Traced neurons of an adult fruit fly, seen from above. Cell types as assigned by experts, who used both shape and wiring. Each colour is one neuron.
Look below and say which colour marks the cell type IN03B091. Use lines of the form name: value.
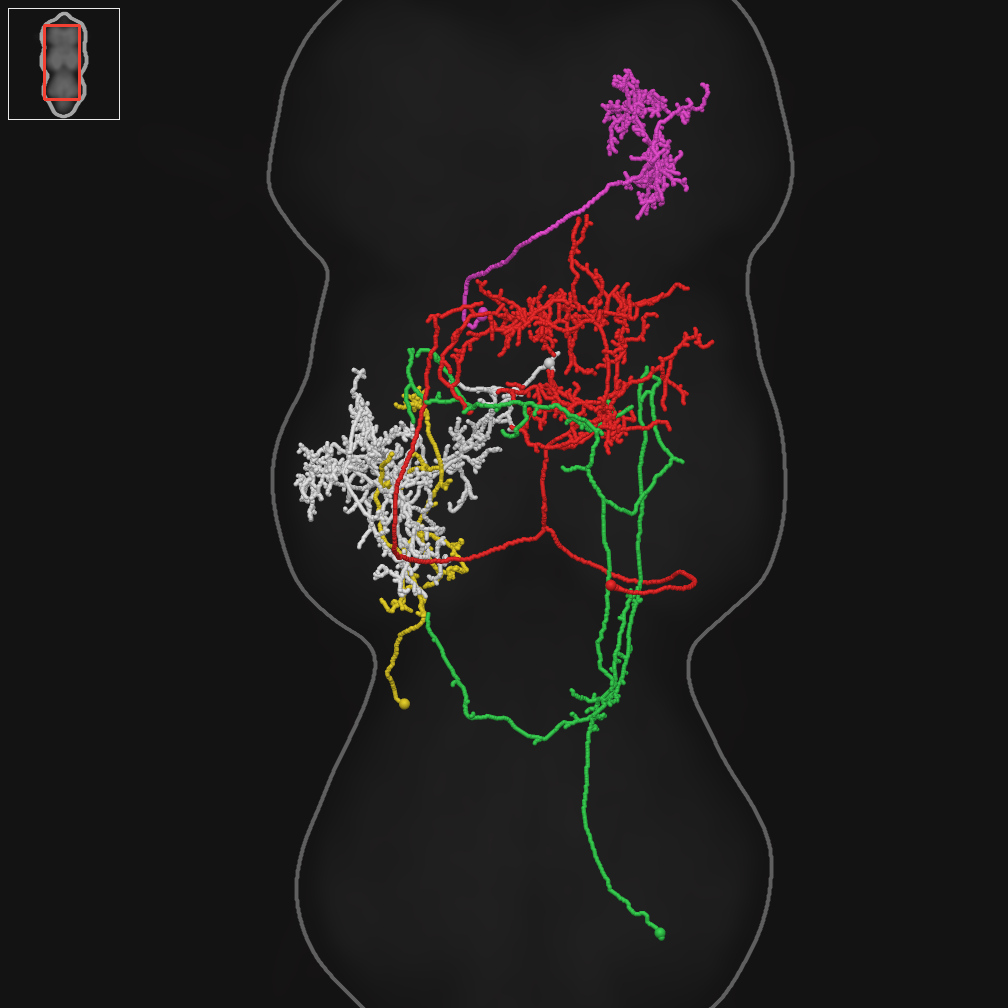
colour: green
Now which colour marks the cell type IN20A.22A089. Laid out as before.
colour: yellow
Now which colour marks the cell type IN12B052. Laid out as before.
colour: magenta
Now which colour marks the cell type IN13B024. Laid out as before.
colour: white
